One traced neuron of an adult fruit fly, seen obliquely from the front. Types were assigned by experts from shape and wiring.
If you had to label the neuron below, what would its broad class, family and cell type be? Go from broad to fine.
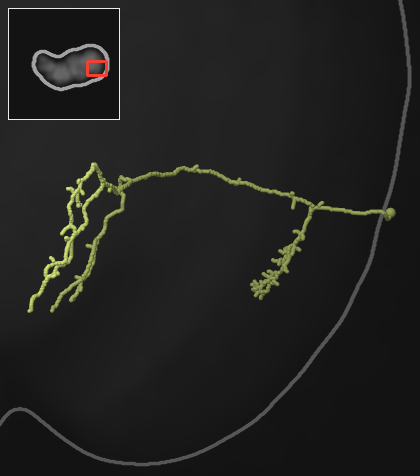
optic-lobe intrinsic neuron; TmY; TmY9a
